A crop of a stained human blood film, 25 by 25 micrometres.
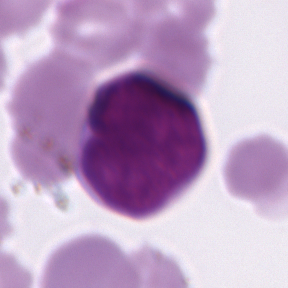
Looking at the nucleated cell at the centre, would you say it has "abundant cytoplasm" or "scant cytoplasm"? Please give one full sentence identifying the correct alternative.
Around its nucleus, the cell has no more than a narrow rim of cytoplasm.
